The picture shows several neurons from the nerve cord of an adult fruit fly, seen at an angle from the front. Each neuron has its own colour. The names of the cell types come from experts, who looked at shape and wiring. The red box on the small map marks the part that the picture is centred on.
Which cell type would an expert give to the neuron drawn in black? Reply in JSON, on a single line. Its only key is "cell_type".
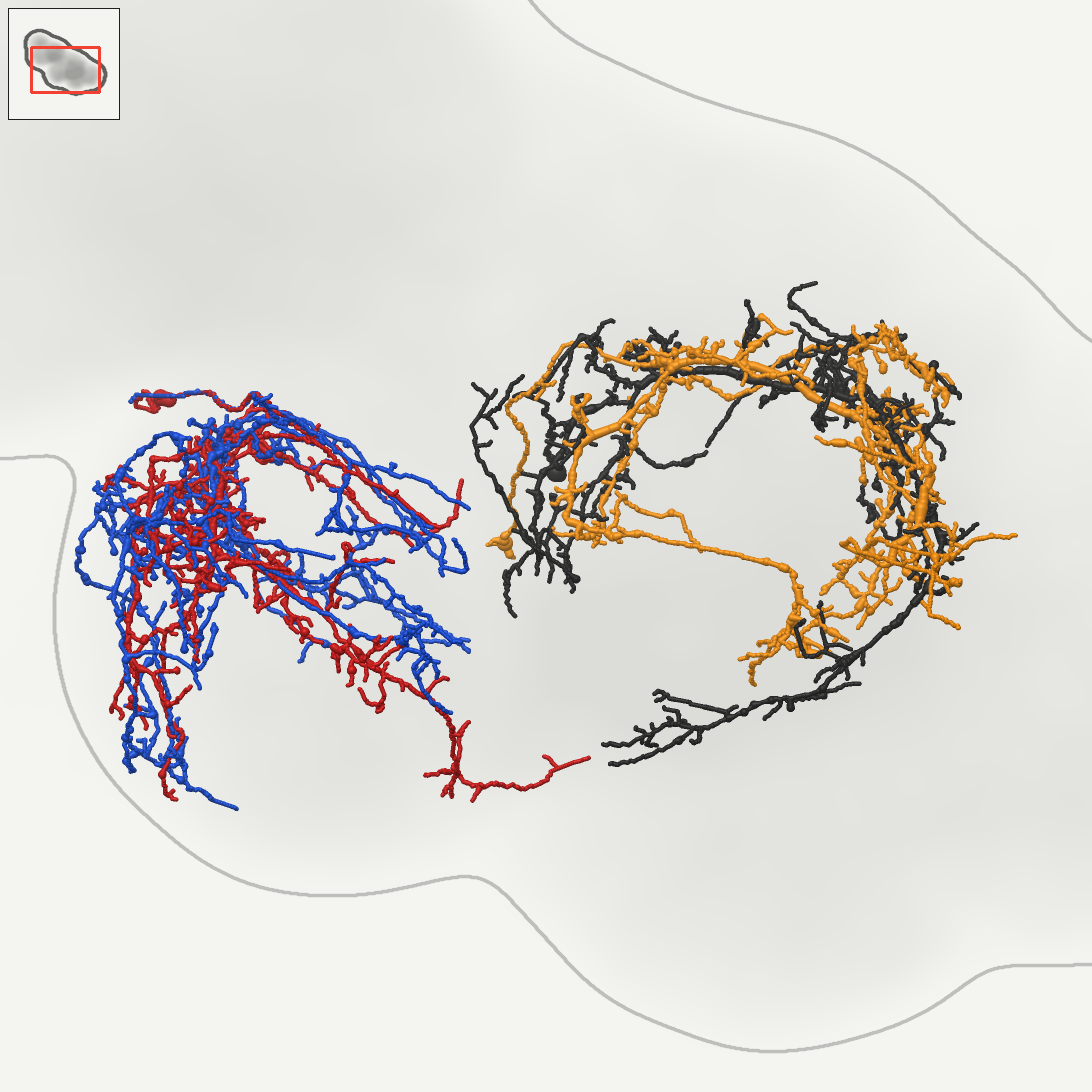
{"cell_type": "IN03A058"}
